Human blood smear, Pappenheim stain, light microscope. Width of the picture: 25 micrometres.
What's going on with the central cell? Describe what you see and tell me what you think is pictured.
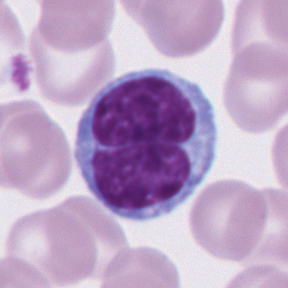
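Look at how a narrow cleft runs horizontally across the nucleus, splitting it into an upper lobe and a lower lobe of roughly equal size. The cytoplasm has no distinct coarse granules, and there are no vacuoles in it either. That one's a typical lymphocyte.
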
